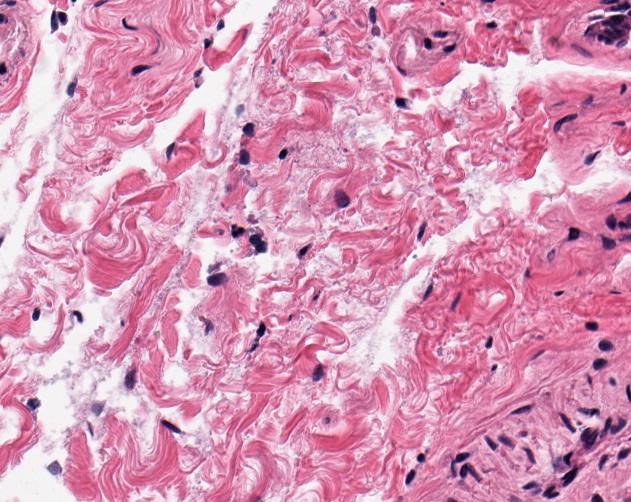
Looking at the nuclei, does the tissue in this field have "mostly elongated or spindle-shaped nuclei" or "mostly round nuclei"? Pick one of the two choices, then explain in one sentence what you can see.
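Mostly elongated or spindle-shaped nuclei. Elongated, wavy nuclei are more crowded in the lower right corner than elsewhere.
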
